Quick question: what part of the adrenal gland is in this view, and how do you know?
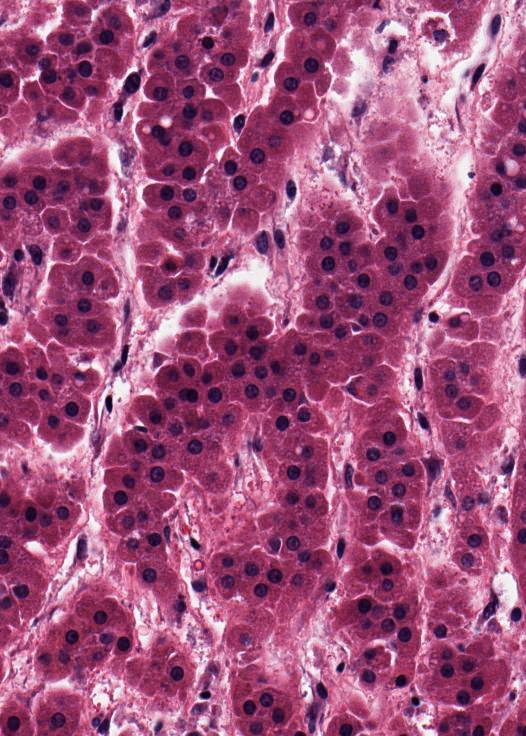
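I'd call this zona reticularis. The polygonal cells carry abundant granular cytoplasm stained deep pink, with round nuclei sitting centrally.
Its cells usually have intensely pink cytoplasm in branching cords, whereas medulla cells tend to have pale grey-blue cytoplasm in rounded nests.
Flattened cells with small dark elongated nuclei line the narrow spaces between cords, largely empty of red blood cells.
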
